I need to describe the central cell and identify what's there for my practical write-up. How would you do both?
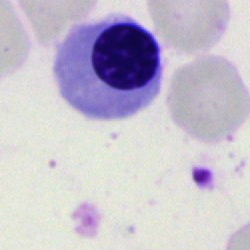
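The nucleus sits off-centre, displaced toward the upper right of the cell. Within it, no nucleoli are visible. The cytoplasm forms a rim that is broadest on the lower left side and contains no granules. This cell is an erythroblast.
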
